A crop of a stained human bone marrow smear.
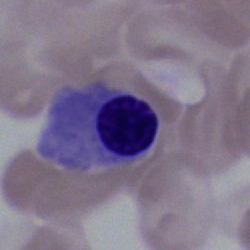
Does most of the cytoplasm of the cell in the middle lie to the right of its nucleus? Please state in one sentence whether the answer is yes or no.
No, what lies toward the right is the nucleus of the cell.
